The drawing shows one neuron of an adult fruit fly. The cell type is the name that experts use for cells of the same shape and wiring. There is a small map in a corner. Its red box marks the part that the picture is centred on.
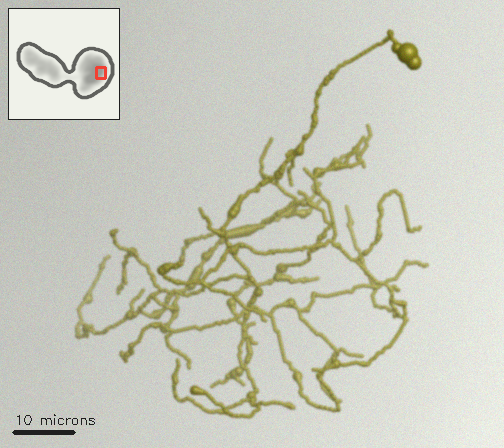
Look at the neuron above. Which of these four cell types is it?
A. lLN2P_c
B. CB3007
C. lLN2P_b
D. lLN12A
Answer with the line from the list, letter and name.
B. CB3007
